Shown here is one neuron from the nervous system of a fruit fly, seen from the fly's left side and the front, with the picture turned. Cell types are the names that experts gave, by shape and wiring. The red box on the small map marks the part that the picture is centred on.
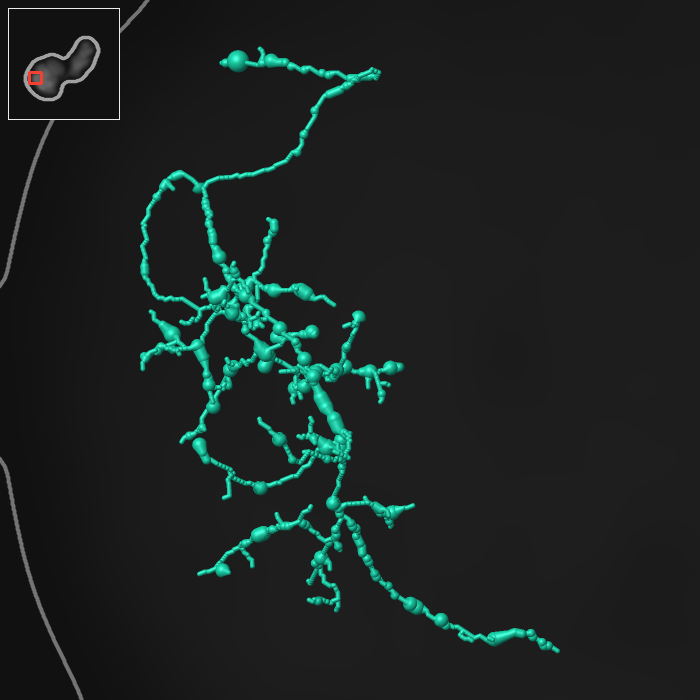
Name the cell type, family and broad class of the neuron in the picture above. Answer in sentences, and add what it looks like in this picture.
The cell type is SLP287. The family is hemilineage SLPpm1. It is a central-brain intrinsic neuron. Dozens of branch ends can be seen. As drawn here it is taller than it is wide.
